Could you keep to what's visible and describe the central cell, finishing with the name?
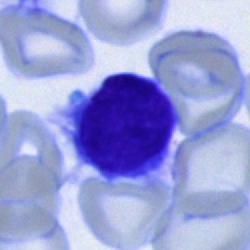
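Let's take it one feature at a time. The outline of this cell is roughly round. Its chromatin is dense and takes a deep dark purple stain. The cytoplasm is scant, at most a thin rim hugging the nucleus. At the upper left edge you'll see a small pale blue bleb. This cell is a lymphocyte.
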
